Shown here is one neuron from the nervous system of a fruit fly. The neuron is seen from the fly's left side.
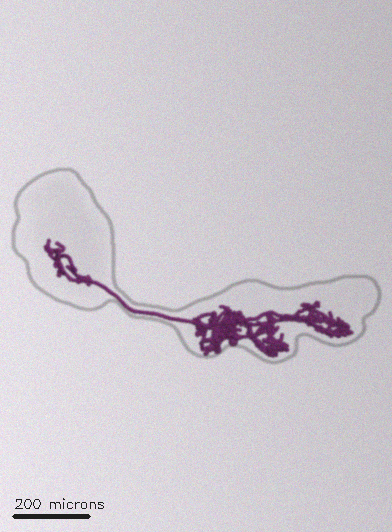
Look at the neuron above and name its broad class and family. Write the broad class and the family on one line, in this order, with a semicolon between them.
ascending neuron; hemilineage 08B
